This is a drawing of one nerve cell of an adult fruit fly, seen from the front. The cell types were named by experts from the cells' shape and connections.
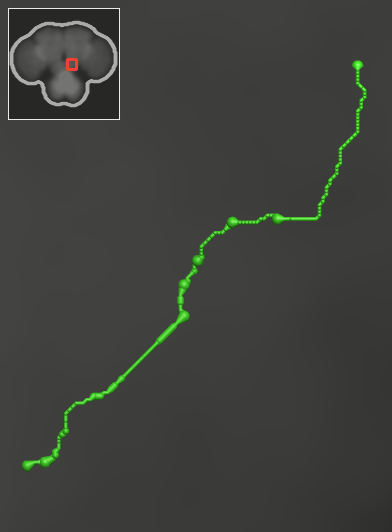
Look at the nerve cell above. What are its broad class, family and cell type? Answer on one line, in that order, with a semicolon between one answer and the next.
sensory neuron entering the brain; class mechanosensory; JO-FV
